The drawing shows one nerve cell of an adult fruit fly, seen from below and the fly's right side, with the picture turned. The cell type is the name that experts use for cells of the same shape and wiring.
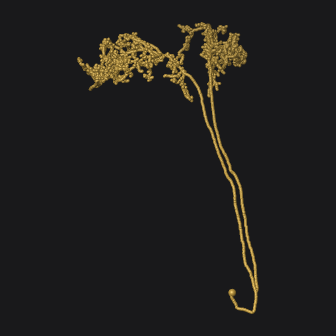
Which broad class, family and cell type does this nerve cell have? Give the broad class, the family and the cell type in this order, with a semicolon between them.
ascending neuron; hemilineage 01A; AN01A055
